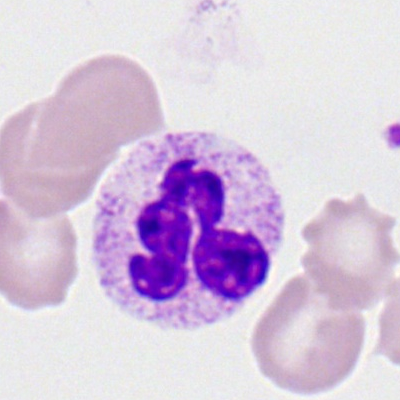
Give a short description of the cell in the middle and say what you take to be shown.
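Round, smooth outline. Nucleus divided into three lobes; no nucleoli visible. Cytoplasm filled with fine lilac granules. Named: segmented neutrophil.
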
